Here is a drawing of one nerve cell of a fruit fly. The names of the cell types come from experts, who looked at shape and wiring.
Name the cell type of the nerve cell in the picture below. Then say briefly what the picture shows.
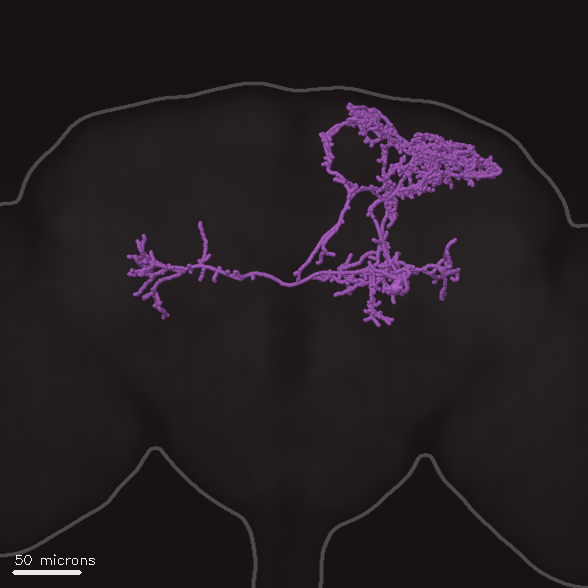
Its cell type is AOTU100m. It is a central-brain intrinsic neuron. By the scale bar it is about 300 microns wide in this view. Dozens of branch ends can be seen.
